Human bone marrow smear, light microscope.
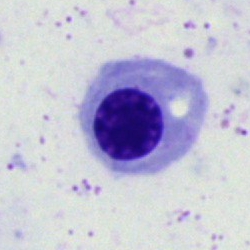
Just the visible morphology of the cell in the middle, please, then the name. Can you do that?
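Looking first at the nucleus: it sits off-centre, over toward the left side of the cell, and I can't make out any nucleolus in it. To its right, in the cytoplasm, there's a single round, clear vacuole. Otherwise the cytoplasm shows no granules. So, an erythroblast.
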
